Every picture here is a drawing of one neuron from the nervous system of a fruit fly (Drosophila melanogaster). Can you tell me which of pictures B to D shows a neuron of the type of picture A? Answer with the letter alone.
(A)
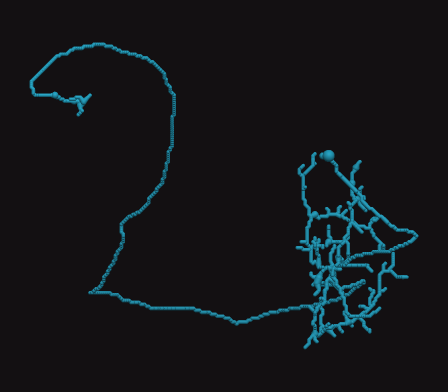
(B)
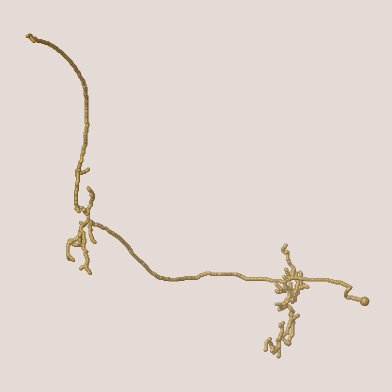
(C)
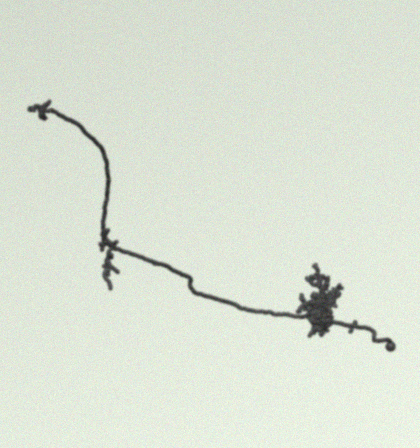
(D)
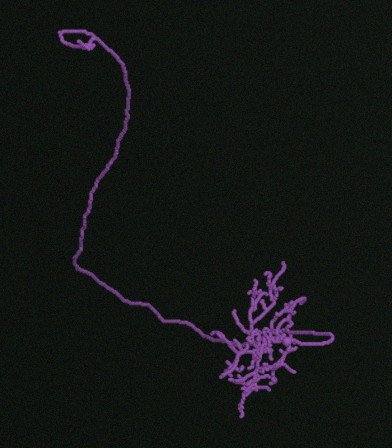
D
